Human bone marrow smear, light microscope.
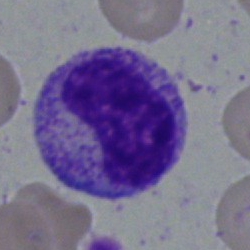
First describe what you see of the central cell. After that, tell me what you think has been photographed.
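A round outline with a smooth edge encloses this cell. Its nucleus lies off-centre toward the right and is indented on the left side, where it faces the paler cytoplasm. Within that indentation, at the lower left, lies a pale, lightly stained patch of cytoplasm. The cell is a metamyelocyte.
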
